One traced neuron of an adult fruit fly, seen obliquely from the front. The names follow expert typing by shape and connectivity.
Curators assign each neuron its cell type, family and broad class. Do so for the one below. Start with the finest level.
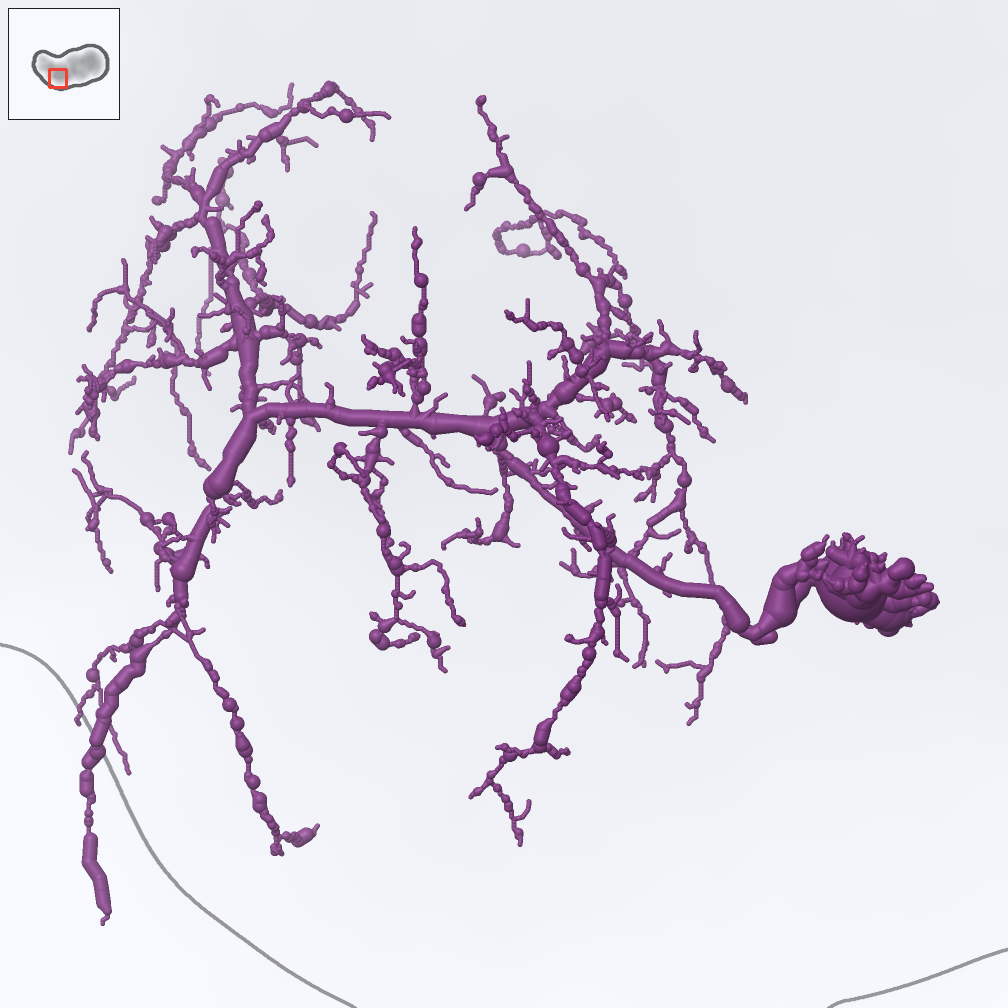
Tr extensor MN; hemilineage 19A; motor neuron of the nerve cord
